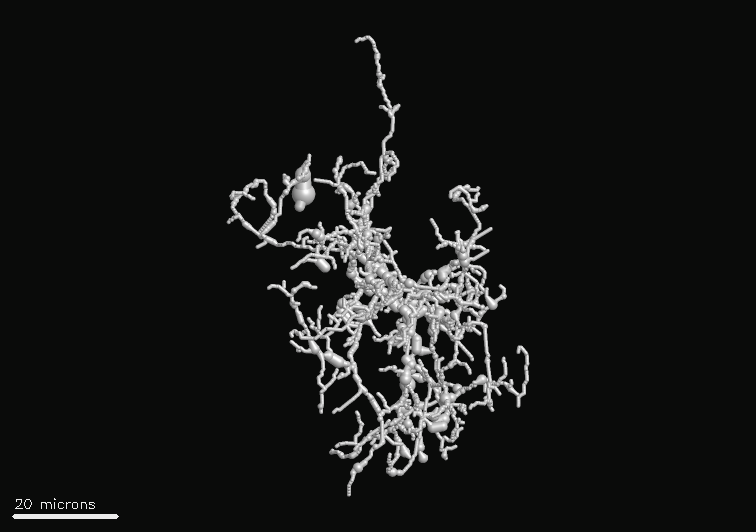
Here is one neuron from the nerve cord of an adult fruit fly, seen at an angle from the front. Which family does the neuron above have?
hemilineage 21A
